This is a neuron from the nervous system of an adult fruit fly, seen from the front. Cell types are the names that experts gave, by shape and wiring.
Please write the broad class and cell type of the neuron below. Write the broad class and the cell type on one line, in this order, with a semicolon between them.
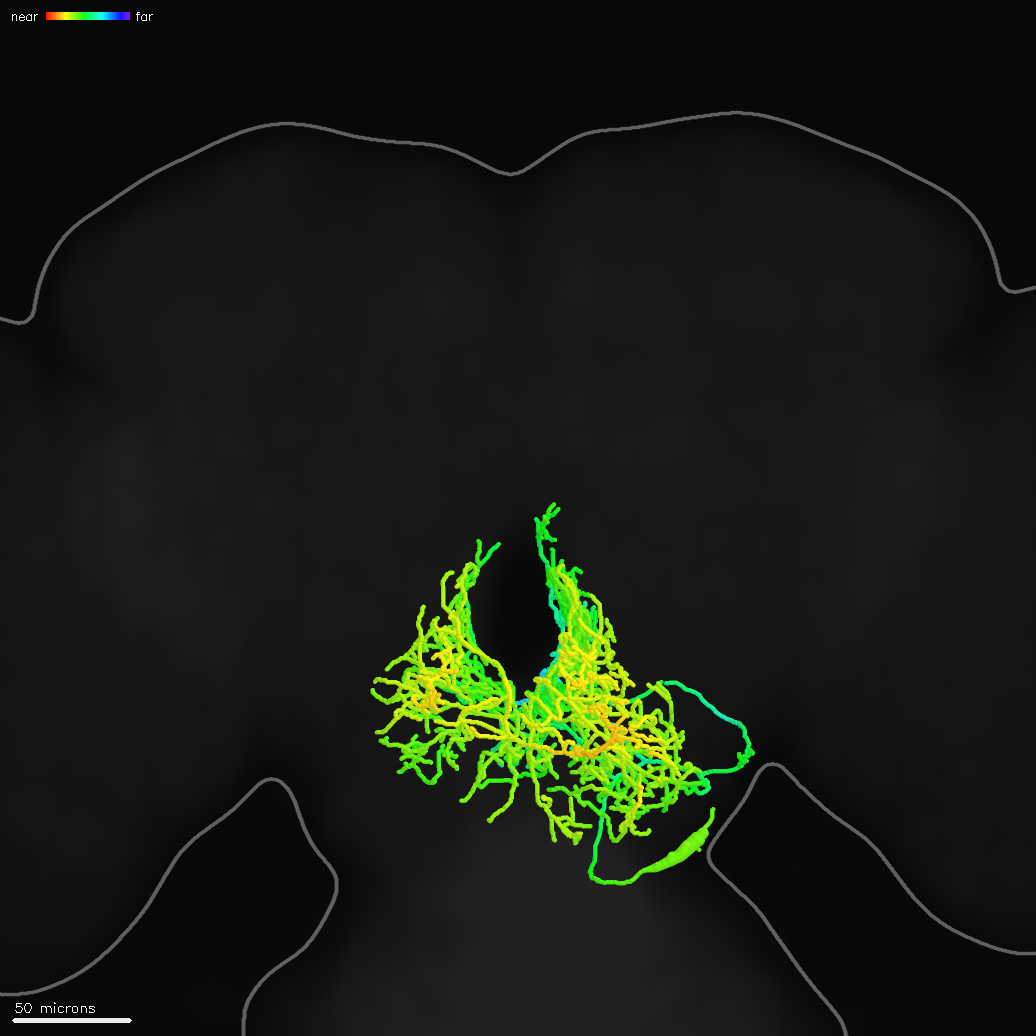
central-brain intrinsic neuron; GNG572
